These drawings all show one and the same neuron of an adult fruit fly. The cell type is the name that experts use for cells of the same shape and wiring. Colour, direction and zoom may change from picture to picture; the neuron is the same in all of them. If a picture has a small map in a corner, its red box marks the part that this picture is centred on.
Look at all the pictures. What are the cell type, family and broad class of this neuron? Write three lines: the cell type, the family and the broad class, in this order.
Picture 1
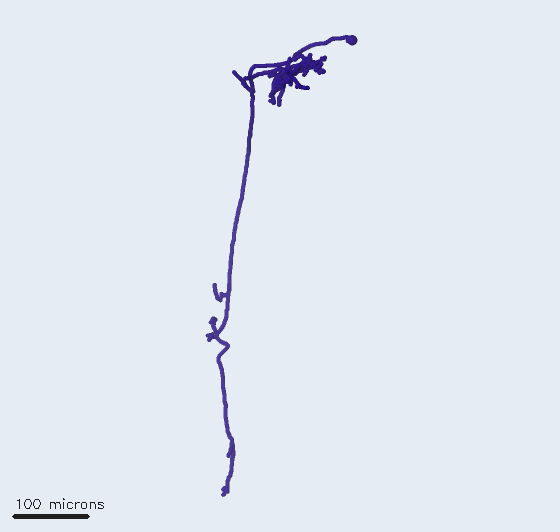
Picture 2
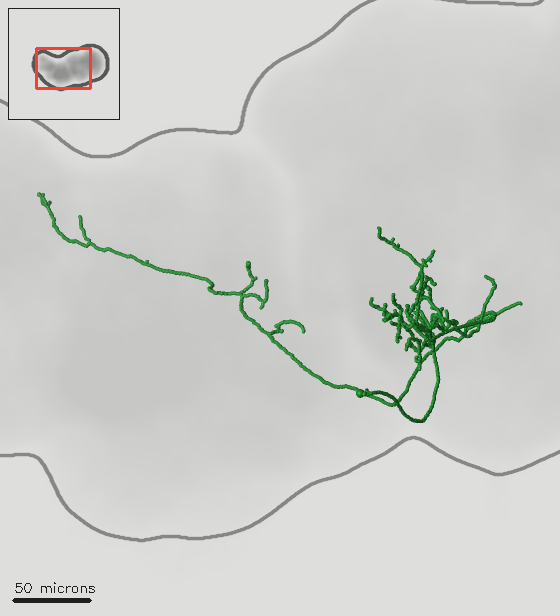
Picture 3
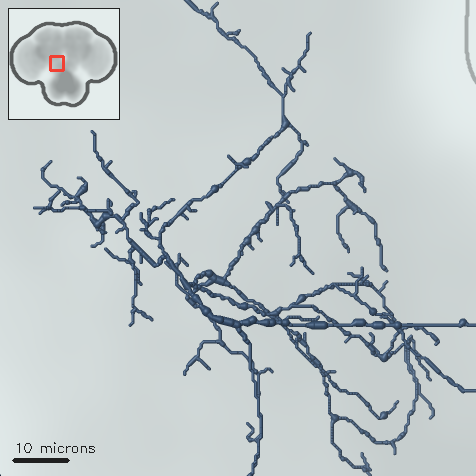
DNge095
hemilineage LB7
descending neuron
